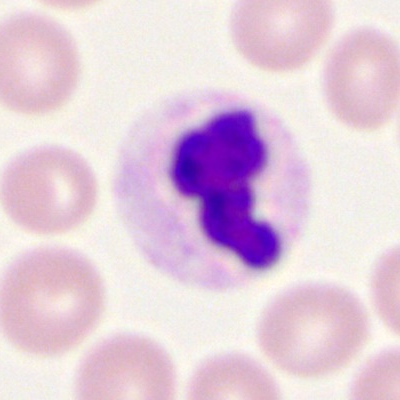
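Segmented neutrophil. Its chain of nuclear lobes runs from the upper middle down towards the lower right, with dark purple, densely packed chromatin. The plentiful, pale pinkish-lilac cytoplasm holds fine, faint lilac granules.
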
